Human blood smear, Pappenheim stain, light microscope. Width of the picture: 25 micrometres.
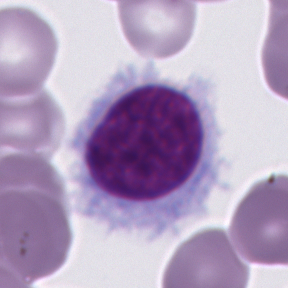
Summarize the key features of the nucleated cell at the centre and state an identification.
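Look at the border first: fine hair-like projections fringe it all the way round. The chromatin's dark purple and finely mottled, and a moderate rim of pale blue cytoplasm surrounds the whole nucleus. That's a hairy cell.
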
